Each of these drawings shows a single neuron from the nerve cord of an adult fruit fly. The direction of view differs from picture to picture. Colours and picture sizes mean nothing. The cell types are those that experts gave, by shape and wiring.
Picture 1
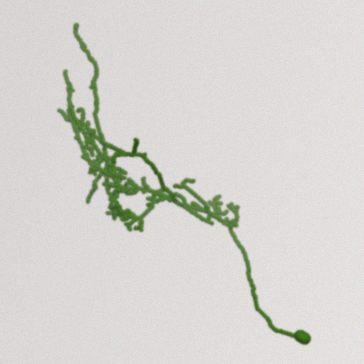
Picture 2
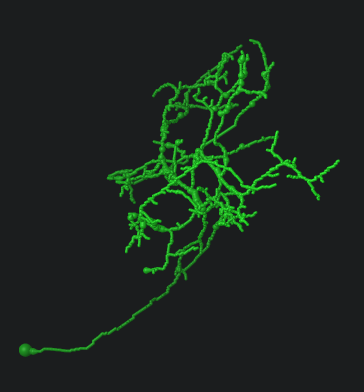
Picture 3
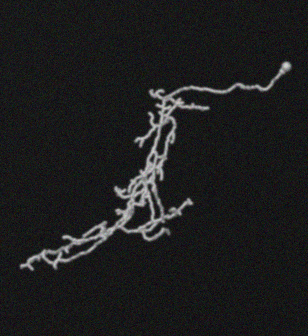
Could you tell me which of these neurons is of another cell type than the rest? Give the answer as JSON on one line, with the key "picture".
{"picture": 2}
